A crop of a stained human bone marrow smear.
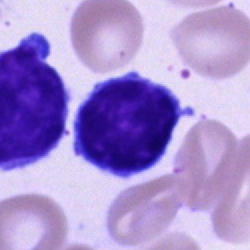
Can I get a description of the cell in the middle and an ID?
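Roughly round outline here, and the nucleus takes up nearly everything. You won't find granules anywhere in it. Off the right edge there's a small blunt bleb poking out. That's a lymphocyte.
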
